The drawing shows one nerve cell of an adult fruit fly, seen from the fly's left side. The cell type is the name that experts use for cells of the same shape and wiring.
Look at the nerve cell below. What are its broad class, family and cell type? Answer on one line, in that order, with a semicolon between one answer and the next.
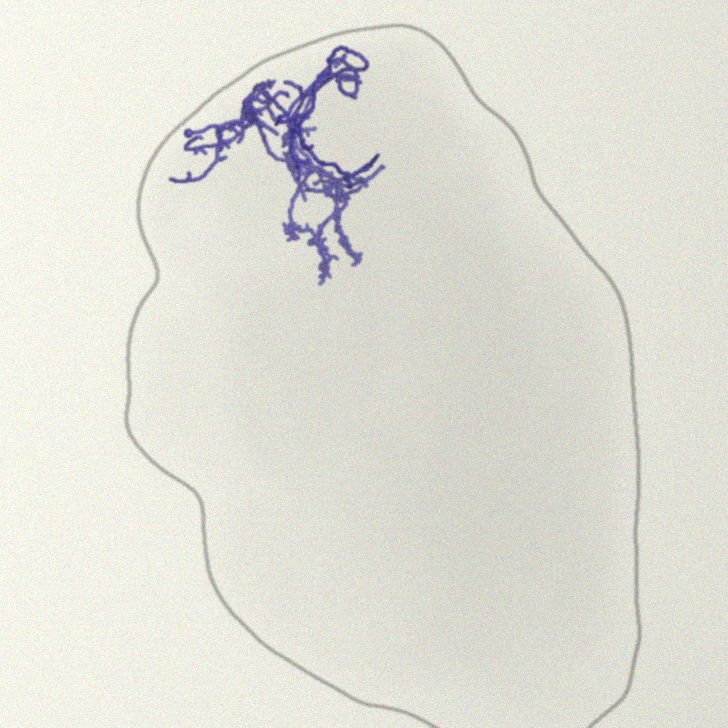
central-brain intrinsic neuron; hemilineage SMPad1; SMP719m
